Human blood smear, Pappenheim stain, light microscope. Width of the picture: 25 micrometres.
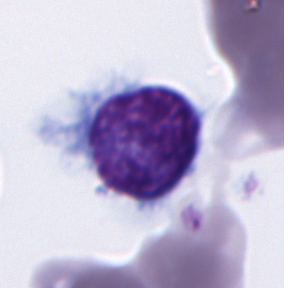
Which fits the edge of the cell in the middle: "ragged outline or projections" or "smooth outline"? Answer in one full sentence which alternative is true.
The outline of the cell is rough, not smooth.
